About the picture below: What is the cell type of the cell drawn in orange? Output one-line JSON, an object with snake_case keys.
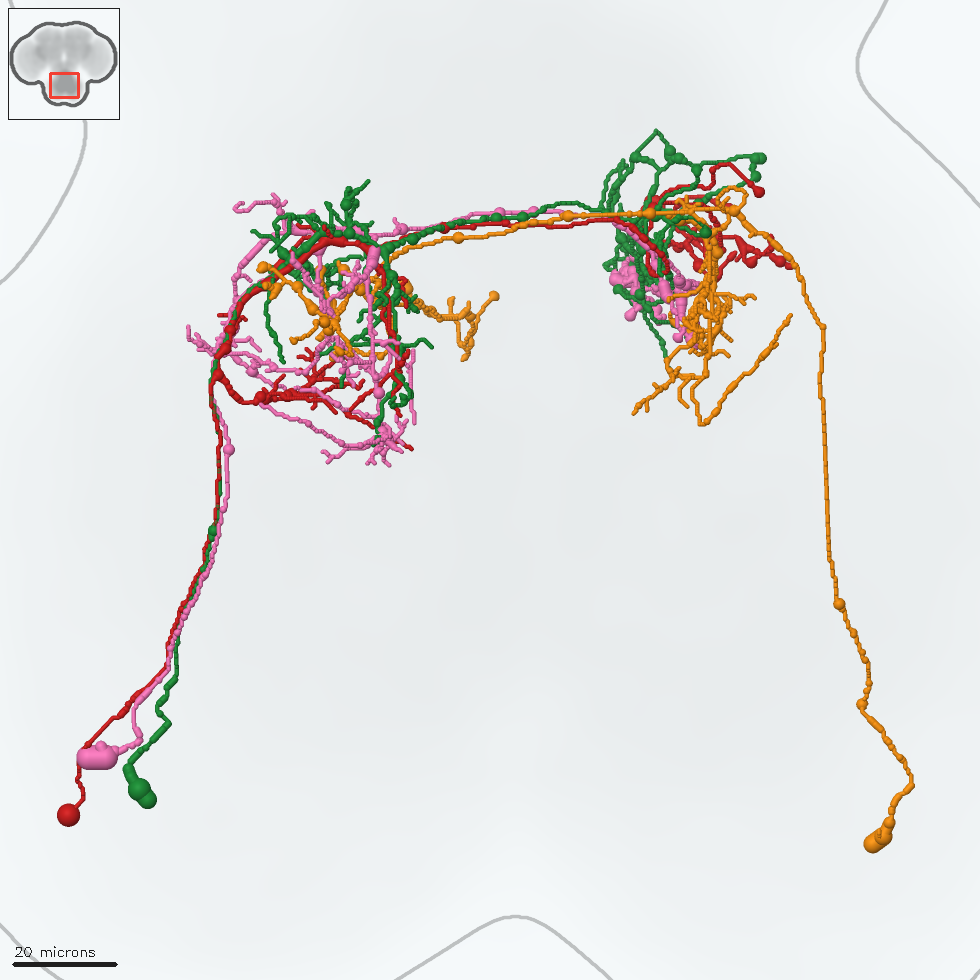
{"cell_type": "IN06A102"}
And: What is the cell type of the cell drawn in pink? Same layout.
{"cell_type": "IN06A059"}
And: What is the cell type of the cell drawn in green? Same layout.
{"cell_type": "IN06A076_c"}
